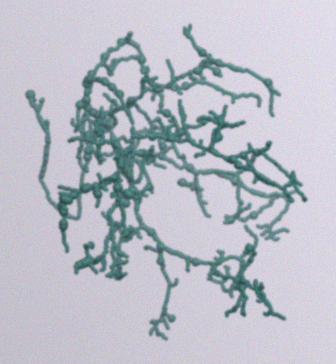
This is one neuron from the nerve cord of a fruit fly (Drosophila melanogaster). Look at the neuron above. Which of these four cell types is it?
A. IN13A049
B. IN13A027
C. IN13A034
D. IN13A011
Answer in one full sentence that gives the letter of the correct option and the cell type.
Cell type IN13A049, option A, is the one the neuron has.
